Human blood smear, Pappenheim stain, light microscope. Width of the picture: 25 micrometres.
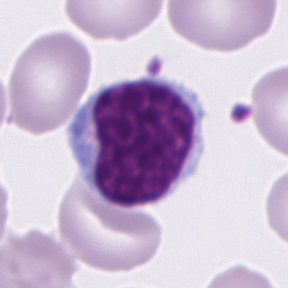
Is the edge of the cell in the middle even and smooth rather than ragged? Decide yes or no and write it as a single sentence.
No, there is a ragged or frayed outline, or projections, blebs or tags, on this cell.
